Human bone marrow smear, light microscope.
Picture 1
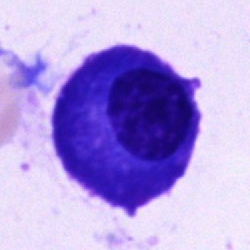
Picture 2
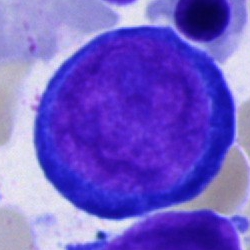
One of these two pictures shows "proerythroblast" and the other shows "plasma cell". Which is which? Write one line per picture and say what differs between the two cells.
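Picture 1 shows a plasma cell: The cytoplasm is abundant and takes up more of the cell than the nucleus does.
Picture 2 shows a proerythroblast: The nucleus fills most of the cell, leaving a narrow rim of cytoplasm all around.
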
